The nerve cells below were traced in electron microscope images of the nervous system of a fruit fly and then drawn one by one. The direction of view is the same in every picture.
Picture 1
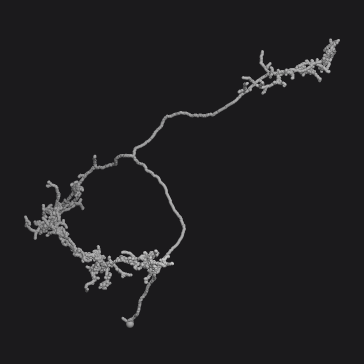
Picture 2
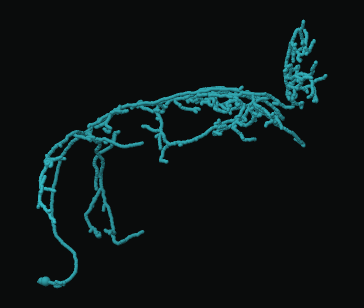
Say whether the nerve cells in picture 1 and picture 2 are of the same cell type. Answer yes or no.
no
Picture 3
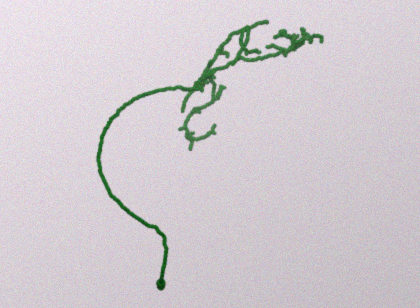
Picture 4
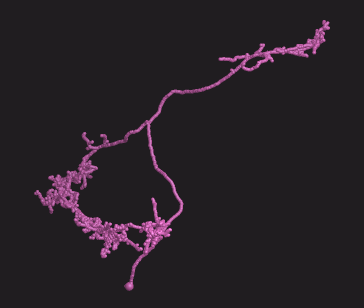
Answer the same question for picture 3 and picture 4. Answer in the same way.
no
